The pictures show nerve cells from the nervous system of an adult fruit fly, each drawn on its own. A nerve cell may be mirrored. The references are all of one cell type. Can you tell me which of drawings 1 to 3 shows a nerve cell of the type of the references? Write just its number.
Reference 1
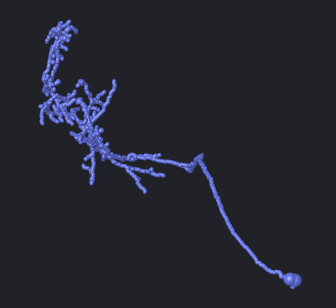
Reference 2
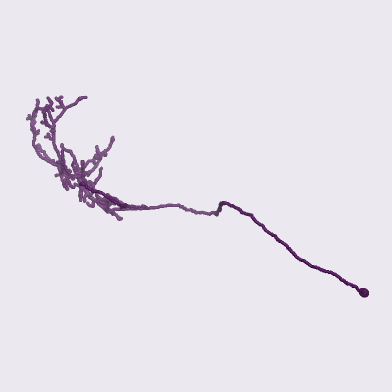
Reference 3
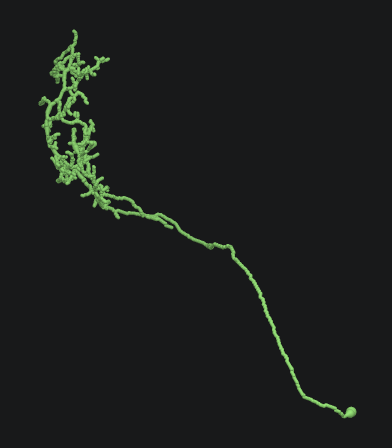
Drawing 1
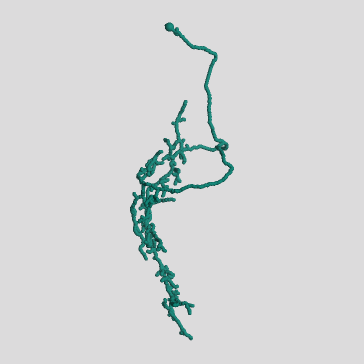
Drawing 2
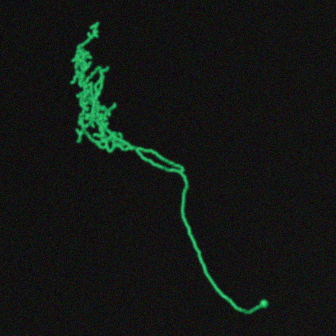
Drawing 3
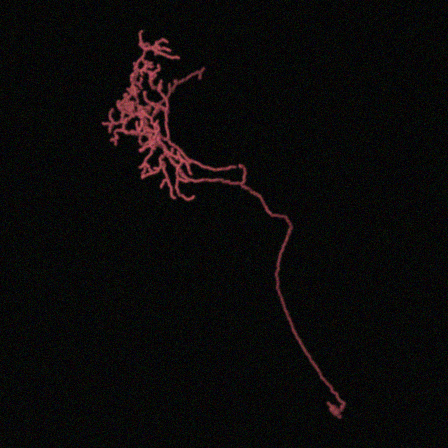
2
